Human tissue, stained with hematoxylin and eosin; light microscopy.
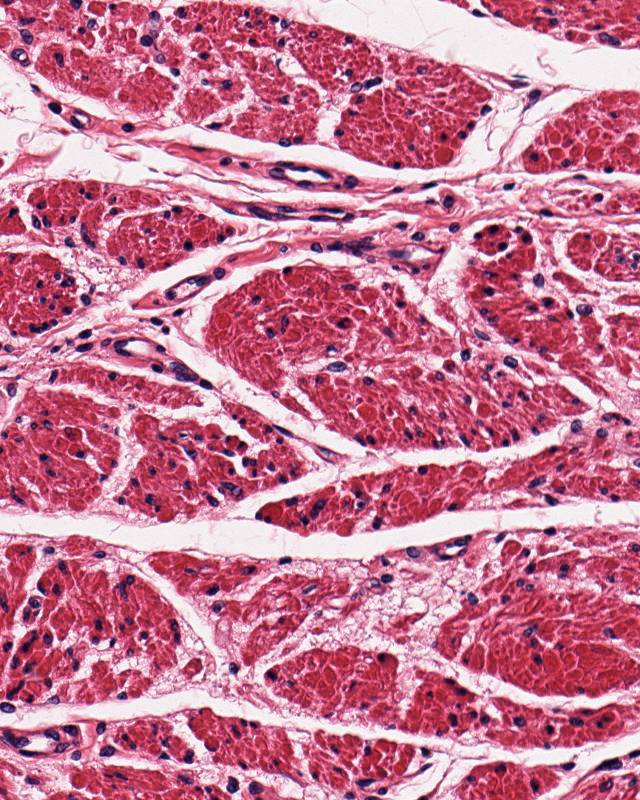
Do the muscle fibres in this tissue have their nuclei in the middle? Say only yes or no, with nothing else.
Yes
